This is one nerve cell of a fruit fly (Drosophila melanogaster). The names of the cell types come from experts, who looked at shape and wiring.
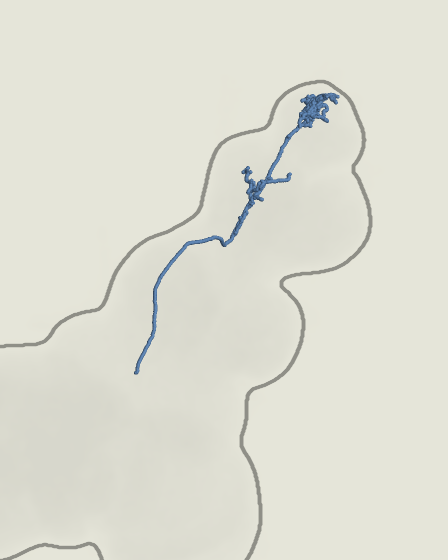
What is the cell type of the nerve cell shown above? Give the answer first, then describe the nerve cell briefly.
The cell type is INXXX249. This is a nerve-cord intrinsic neuron. As drawn here it is taller than it is wide.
